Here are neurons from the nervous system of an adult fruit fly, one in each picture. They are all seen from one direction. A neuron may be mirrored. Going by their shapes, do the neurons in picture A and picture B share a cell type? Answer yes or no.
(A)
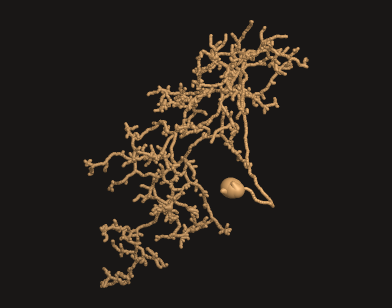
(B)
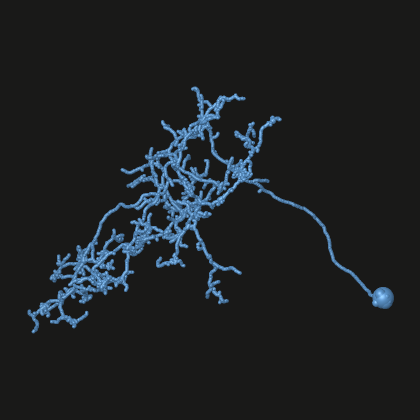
yes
